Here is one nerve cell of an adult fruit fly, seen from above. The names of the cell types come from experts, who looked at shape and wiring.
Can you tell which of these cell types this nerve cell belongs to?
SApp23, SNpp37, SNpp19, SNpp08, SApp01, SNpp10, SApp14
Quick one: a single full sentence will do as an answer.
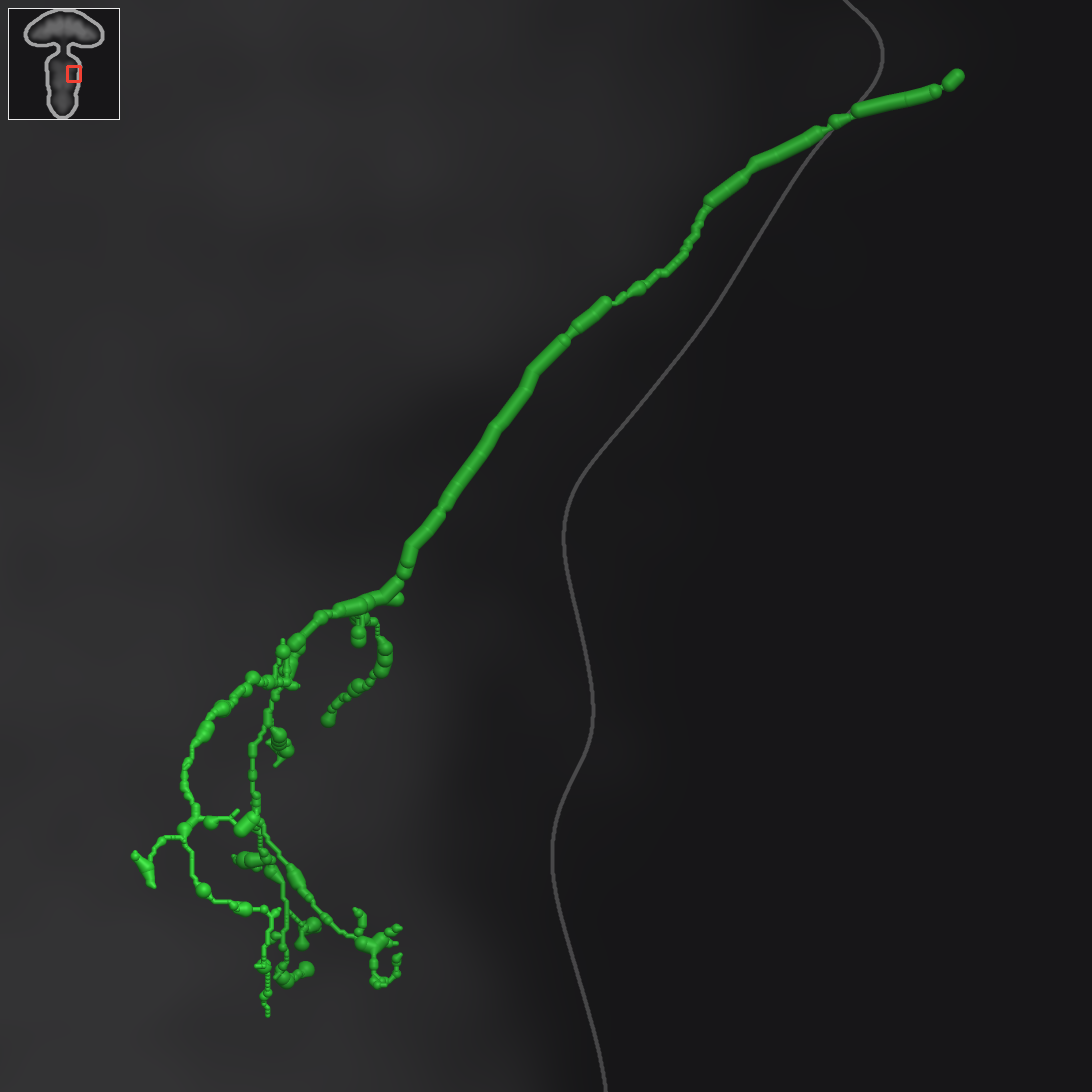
Within the cell type SNpp37 sits this nerve cell.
